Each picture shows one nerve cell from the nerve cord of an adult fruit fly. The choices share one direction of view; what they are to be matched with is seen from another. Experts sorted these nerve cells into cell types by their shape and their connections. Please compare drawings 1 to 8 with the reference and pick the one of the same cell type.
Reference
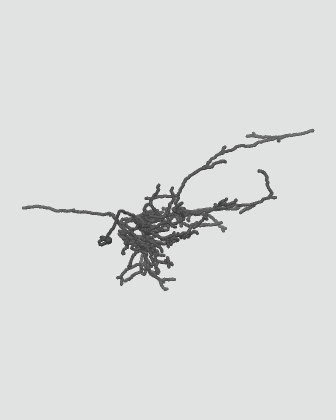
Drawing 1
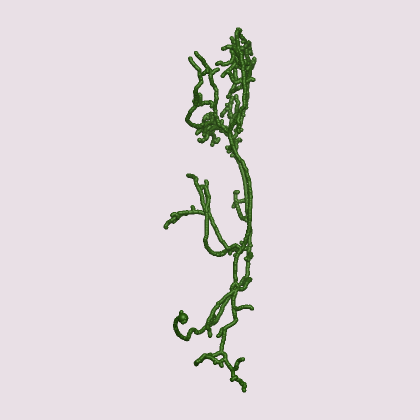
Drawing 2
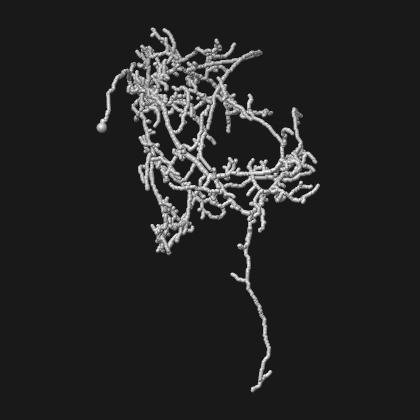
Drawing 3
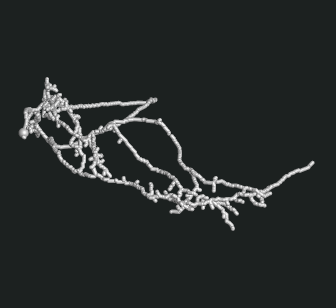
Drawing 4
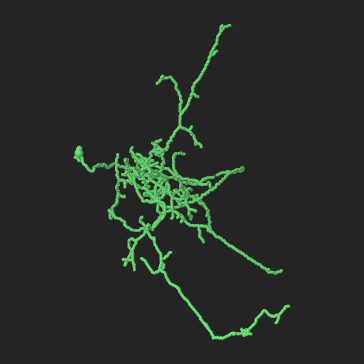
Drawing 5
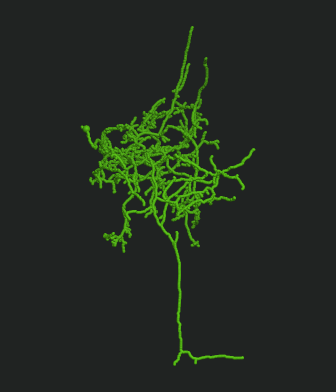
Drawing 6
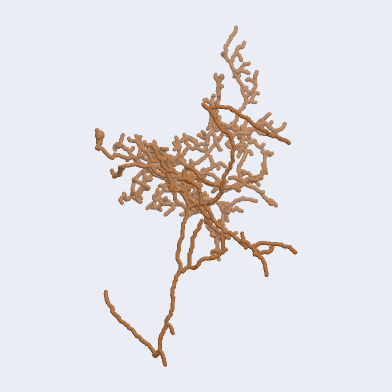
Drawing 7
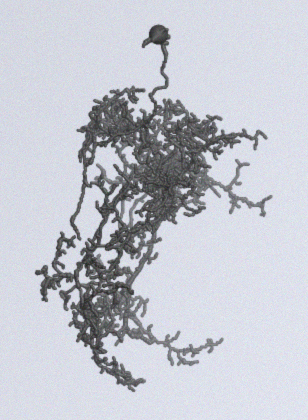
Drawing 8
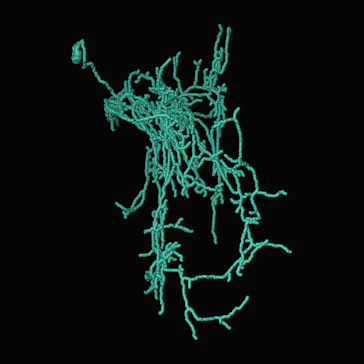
4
